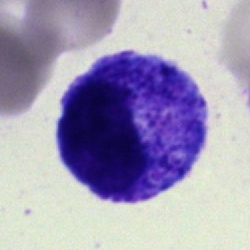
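Promyelocyte. Look first at the outline: round, with a finely bumpy edge. The nucleus sits to one side, filling roughly the left half of the cell, and you won't find any nucleoli in it. The cytoplasm, violet-purple, occupies about half the cell.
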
